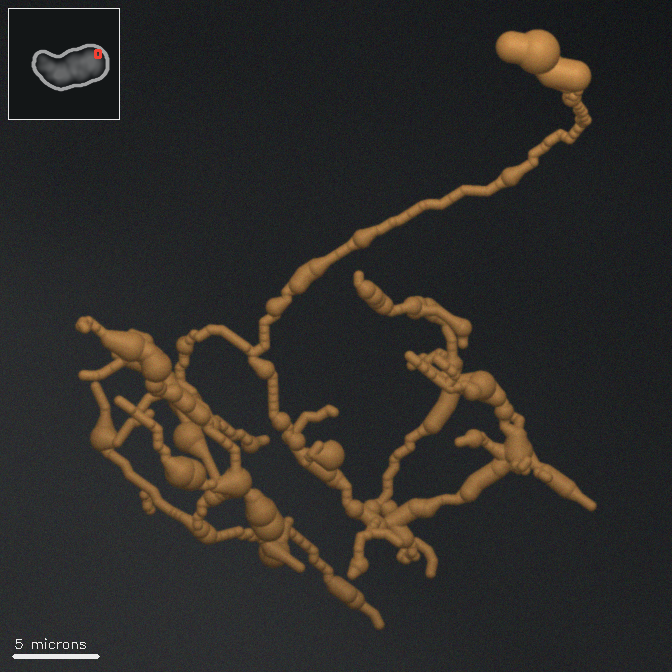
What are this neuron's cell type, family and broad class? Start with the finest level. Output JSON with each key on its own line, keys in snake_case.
{
 "cell_type": "Mi17",
 "family": "Mi",
 "broad_class": "optic-lobe intrinsic neuron"
}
